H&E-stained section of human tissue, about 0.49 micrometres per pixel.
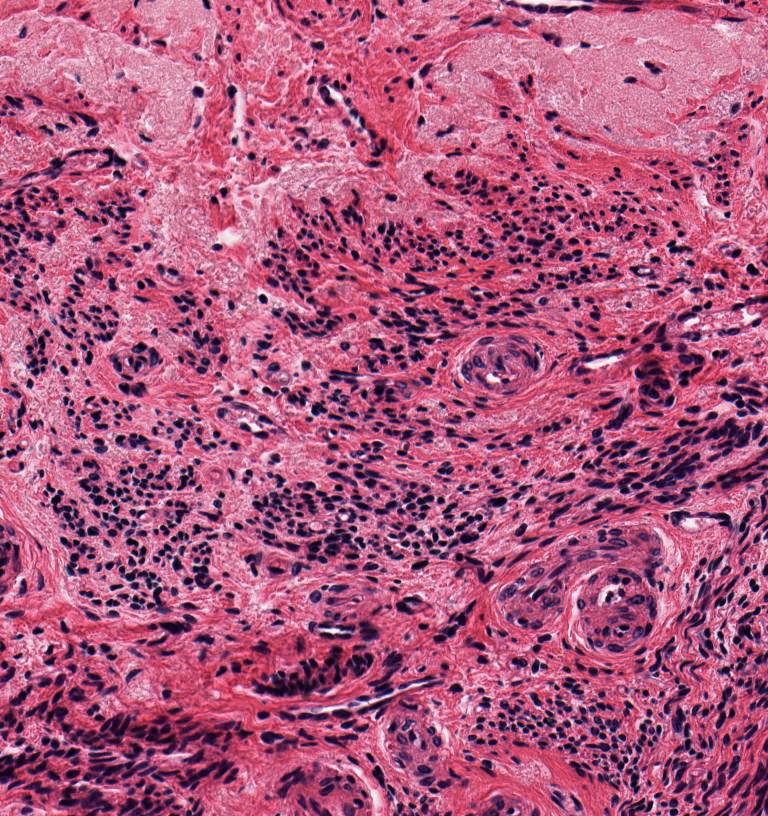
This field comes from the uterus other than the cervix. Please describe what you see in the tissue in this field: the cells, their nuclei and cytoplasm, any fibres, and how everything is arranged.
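I see small dark nuclei in irregular cords and clusters through dense pink stroma, crowded most across the middle. On the right lie concentric whorls of flattened cells: one at centre-right, a larger one at lower right. A few narrow white slit-like spaces appear, one beside that whorl, one in the lower middle. No fat cells anywhere.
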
